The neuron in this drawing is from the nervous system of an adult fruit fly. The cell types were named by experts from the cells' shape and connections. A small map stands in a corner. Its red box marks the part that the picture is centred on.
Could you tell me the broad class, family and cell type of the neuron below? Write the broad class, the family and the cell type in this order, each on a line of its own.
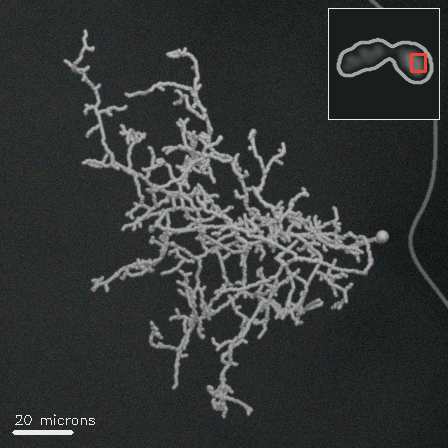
central-brain intrinsic neuron
hemilineage VLPa1_lateral
AVLP300_b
